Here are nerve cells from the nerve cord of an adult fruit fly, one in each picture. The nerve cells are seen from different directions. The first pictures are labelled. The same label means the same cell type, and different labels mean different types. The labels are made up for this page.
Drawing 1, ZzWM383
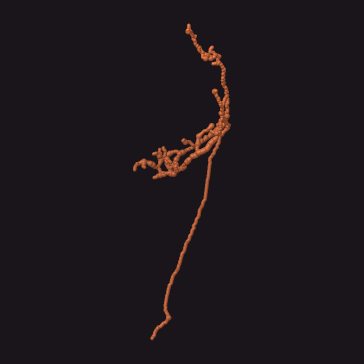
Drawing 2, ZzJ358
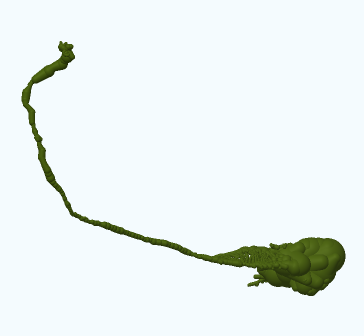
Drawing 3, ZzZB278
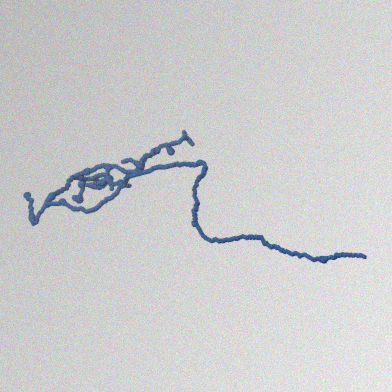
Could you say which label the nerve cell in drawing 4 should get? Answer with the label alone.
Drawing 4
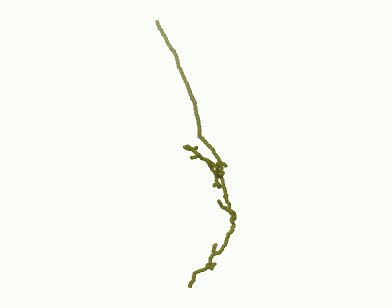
ZzWM383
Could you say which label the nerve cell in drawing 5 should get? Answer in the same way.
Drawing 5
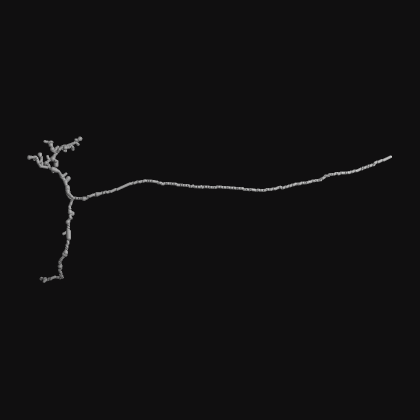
ZzWM383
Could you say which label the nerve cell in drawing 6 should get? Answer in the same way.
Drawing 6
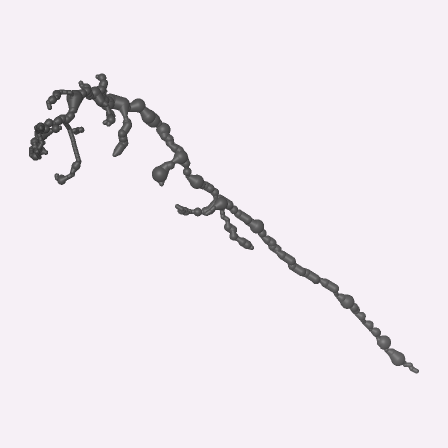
ZzJ358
